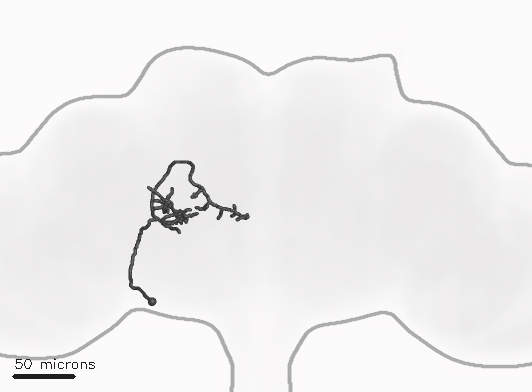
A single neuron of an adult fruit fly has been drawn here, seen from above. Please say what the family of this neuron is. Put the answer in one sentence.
The family is hemilineage DL1_ventral.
